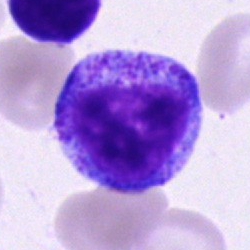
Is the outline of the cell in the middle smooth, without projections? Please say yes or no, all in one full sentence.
Yes, the cell has an outline that is smooth instead of rough.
